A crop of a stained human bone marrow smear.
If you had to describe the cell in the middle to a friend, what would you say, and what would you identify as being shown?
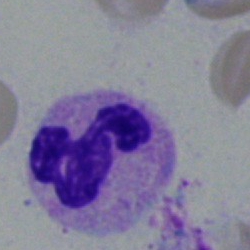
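Round, smooth outline on this one. The chromatin's dark purple and coarsely clumped, and there's plenty of pale pinkish-lilac cytoplasm with fine, faint lilac granules in it. It's a segmented neutrophil.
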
